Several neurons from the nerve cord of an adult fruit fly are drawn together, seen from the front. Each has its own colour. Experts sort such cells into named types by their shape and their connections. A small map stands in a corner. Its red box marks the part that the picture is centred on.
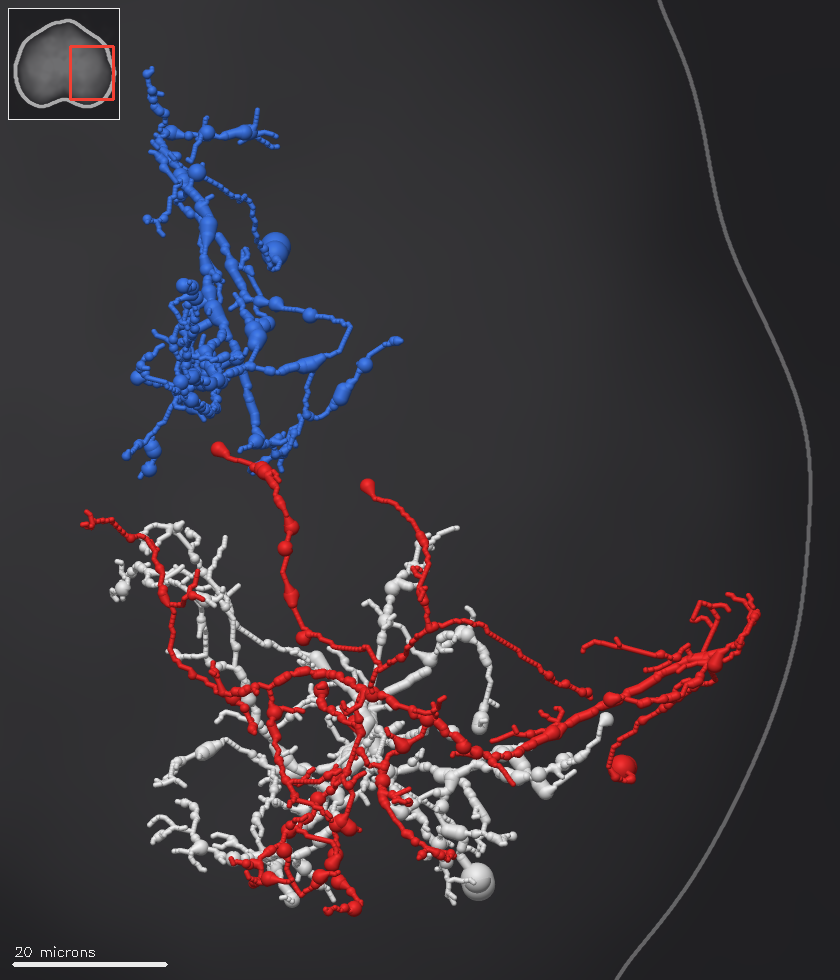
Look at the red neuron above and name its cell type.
IN20A.22A077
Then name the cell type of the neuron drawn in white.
IN20A.22A059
